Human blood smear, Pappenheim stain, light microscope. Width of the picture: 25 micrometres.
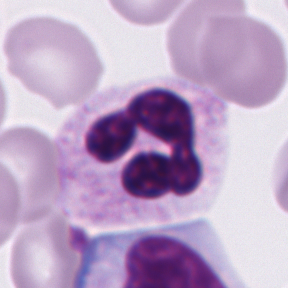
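Segmented neutrophil in the middle: the nucleus is split into more than two lobes, with dense, dark purple chromatin in coarse clumps. Around it there's plenty of pale pink cytoplasm, filled with fine pinkish-violet granules.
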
